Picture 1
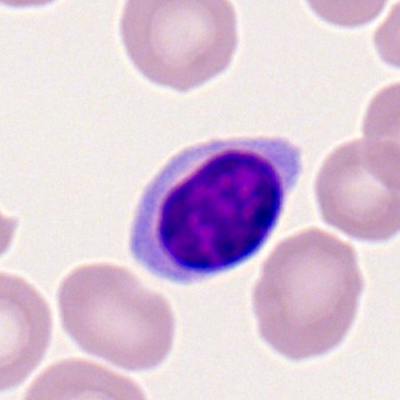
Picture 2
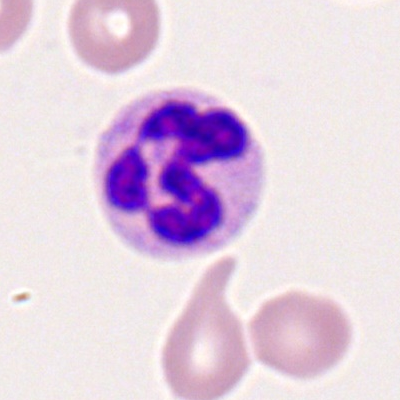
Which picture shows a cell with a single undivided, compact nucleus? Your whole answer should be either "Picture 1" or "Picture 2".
Picture 1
